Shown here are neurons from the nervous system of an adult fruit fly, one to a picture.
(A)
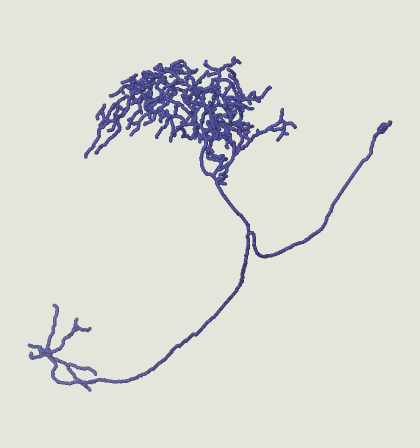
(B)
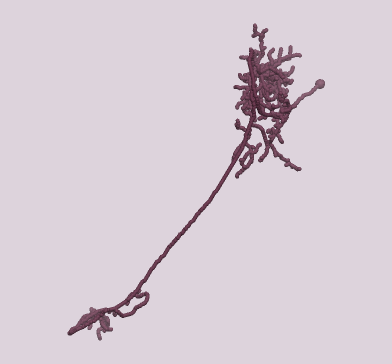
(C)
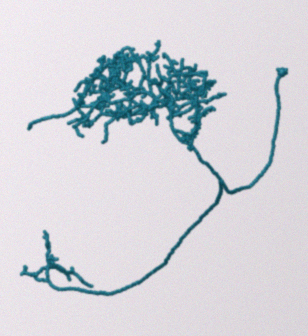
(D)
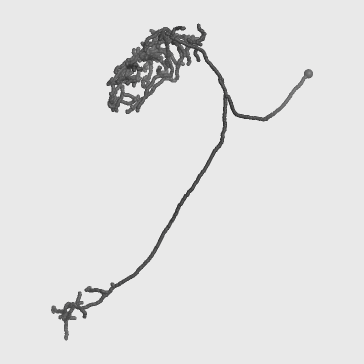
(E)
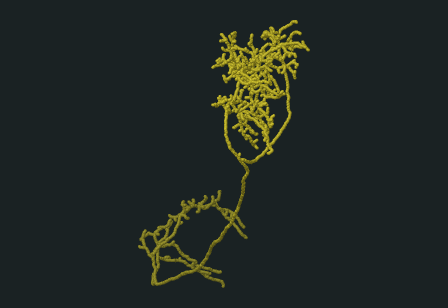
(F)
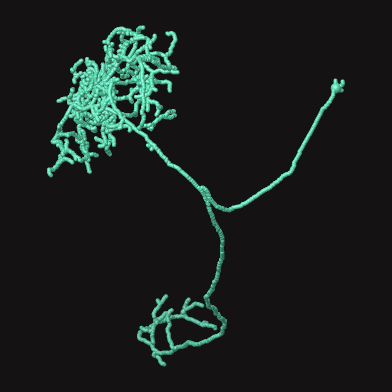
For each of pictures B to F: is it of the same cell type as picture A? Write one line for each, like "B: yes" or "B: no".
B: no
C: yes
D: yes
E: no
F: yes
